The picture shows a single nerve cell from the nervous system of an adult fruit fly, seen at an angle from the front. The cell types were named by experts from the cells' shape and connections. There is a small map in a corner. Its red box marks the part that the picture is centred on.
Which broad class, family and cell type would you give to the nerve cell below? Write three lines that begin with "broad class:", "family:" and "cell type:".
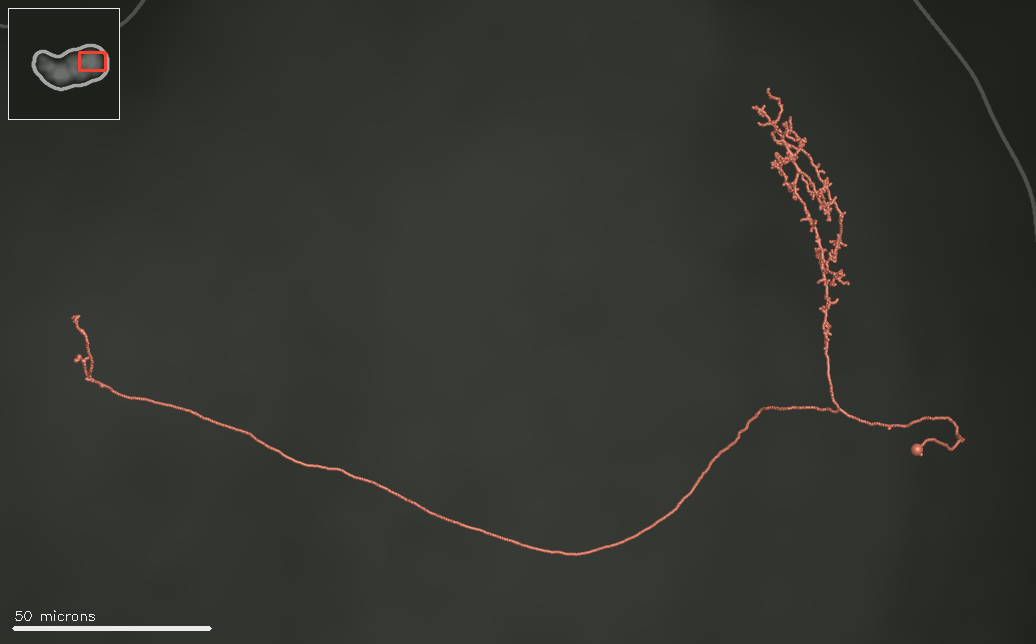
broad class: visual projection neuron
family: MeVP
cell type: MeVP6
